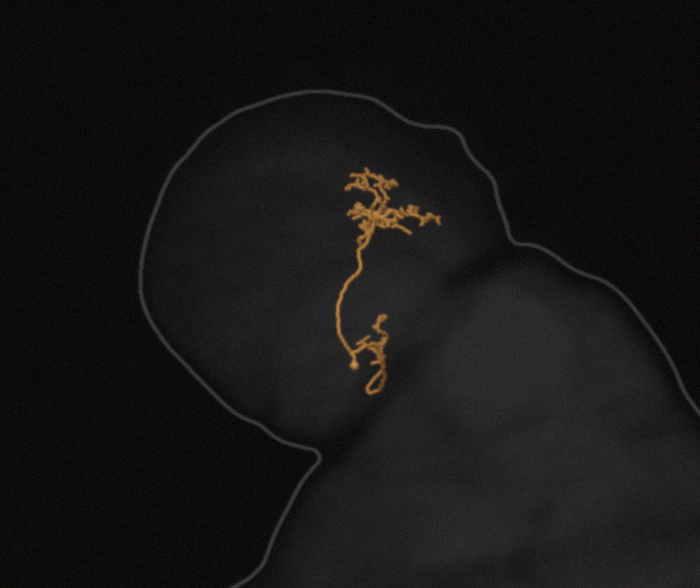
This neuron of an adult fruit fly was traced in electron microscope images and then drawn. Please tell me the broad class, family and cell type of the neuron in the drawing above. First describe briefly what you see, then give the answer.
It is in the brain and does not reach the nerve cord. The cell body can be seen in the middle of the picture. Its broad class is optic-lobe intrinsic neuron. Its family is MeLo. Its cell type is MeLo3a.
